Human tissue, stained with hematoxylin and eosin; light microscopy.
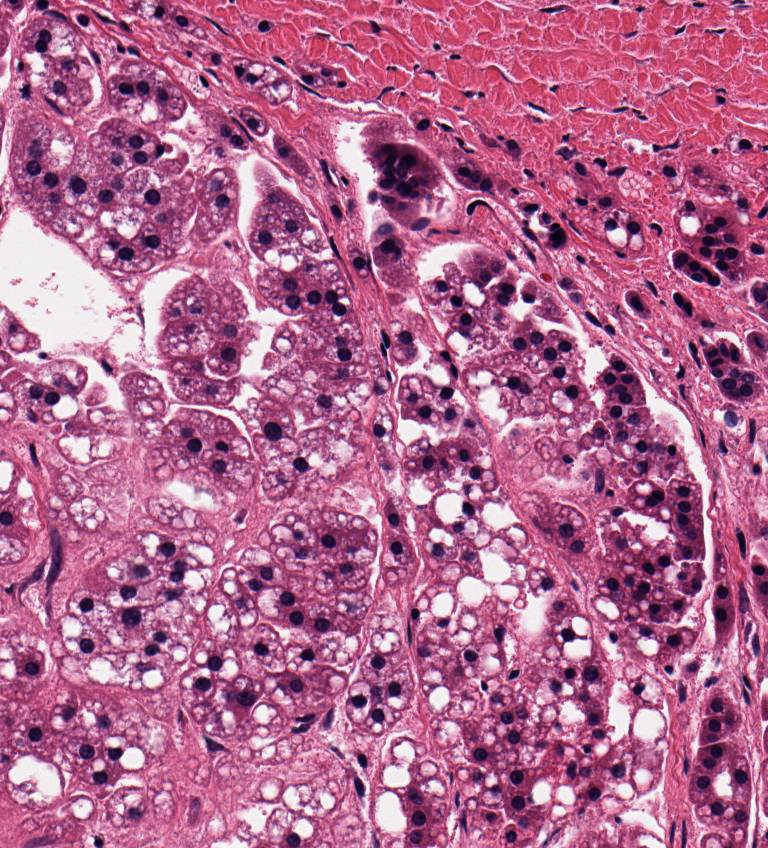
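Adrenal gland. Polygonal cells in rounded nests and cords, separated by thin fibrous septa, fill most of the field. Pale, foamy cytoplasm holds many clear round vacuoles of varying size. Nuclei are small, round, dark, mostly one per cell. A dense pink collagen band crosses the top right.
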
